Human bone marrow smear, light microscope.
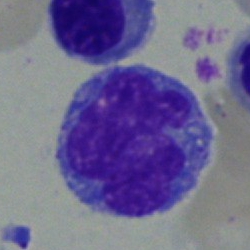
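Monocyte: a roughly round cell at the centre of a stained human bone marrow smear. Its nucleus is folded into lobes separated by shallow clefts and fills most of the cell, leaving a narrow rim of cytoplasm. The chromatin is finely textured rather than coarsely clumped.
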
